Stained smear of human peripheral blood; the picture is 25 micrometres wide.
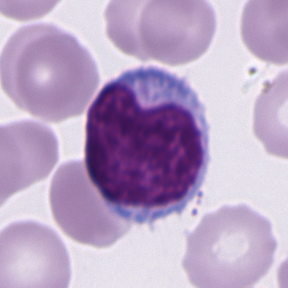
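Typical lymphocyte, the central cell in a stained smear of human peripheral blood. Size: about 14 by 11 micrometres, with a nucleus about 11 micrometres across that fills about 70% of the cell's area. Nucleus: notched along its upper edge, with dense chromatin clumped in a mottled pattern. Cytoplasm: widest above the nucleus, beside the notch. Cell border: fine hair-like projections along the lower edge.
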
